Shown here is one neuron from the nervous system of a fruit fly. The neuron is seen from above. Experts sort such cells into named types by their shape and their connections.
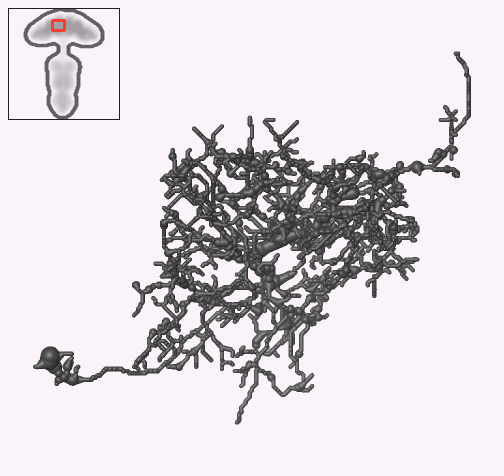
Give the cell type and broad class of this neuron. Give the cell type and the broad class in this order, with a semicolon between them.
GNG089; central-brain intrinsic neuron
